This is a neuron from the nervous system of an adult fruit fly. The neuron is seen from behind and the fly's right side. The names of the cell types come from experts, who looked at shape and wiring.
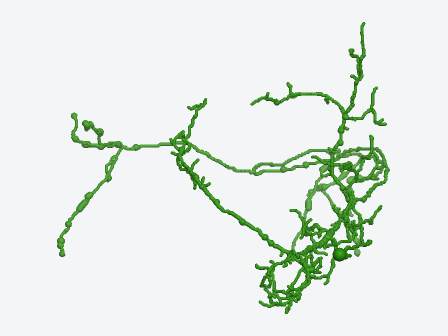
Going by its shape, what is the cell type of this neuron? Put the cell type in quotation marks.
"IN08B090"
